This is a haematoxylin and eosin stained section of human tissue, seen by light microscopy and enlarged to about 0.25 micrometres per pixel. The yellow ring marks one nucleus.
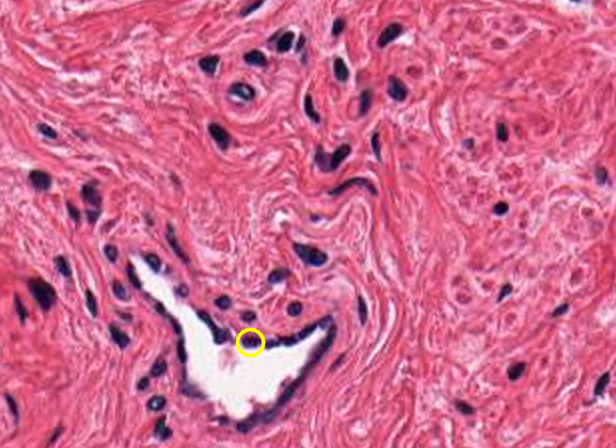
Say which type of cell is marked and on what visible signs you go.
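The marked nucleus belongs to an endothelial cell. The nucleus is flattened and drawn out lengthwise, following the edge of the lumen. The nucleus is dark and evenly stained, with no internal detail visible. Hardly any cytoplasm can be made out; the cell is a thin layer lying between the lumen and the pink fibrous tissue behind it.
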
